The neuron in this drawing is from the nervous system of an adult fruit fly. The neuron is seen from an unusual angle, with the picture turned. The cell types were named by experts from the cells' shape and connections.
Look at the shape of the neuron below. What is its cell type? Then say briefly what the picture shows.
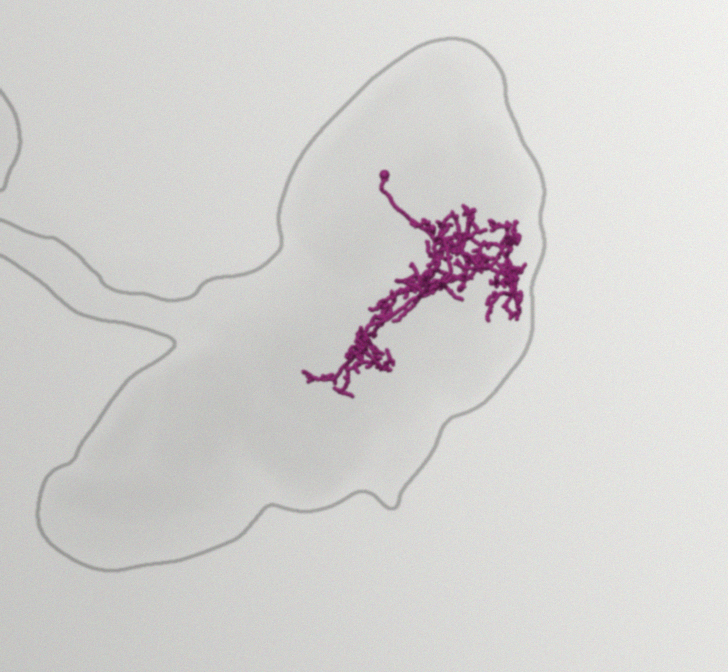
It is of cell type SIP109m. Its broad class is central-brain intrinsic neuron. It lies in the brain. The cell body is at the top of the picture.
